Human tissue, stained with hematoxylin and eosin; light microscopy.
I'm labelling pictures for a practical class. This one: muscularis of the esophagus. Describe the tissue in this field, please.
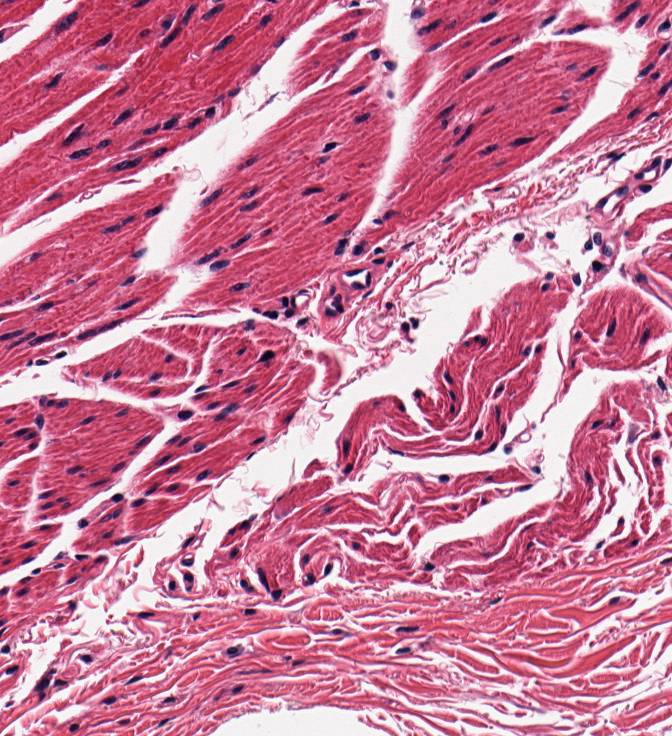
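Most of this field is occupied by bundles of muscle fibres, crossed by a band of loose connective tissue that runs diagonally from the upper right toward the centre. Within the fibres the oval muscle nuclei sit centrally, and the cytoplasm stains deep pink with eosin. Fat cells are absent throughout the field.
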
